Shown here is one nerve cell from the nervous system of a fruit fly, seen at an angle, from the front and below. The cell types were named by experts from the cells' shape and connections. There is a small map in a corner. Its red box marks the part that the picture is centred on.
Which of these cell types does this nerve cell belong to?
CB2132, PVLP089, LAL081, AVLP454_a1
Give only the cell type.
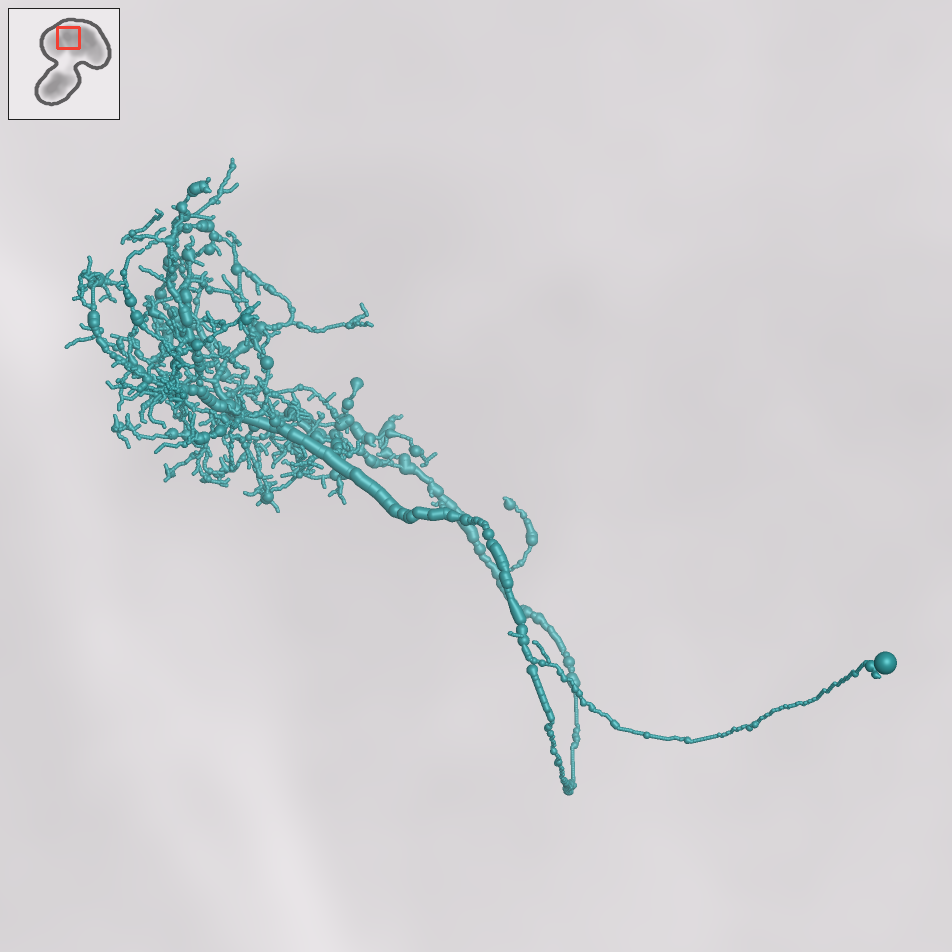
PVLP089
